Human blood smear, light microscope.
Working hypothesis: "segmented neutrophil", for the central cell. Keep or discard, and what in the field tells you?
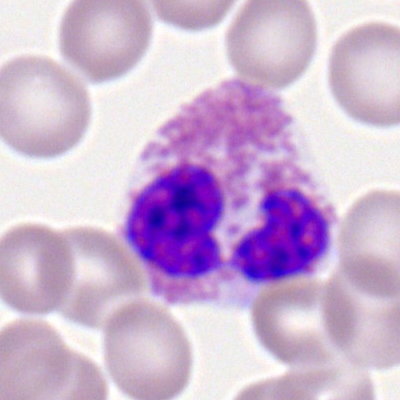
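First, the nucleus: it is divided into two separate lobes that sit side by side in the lower half of the cell. Next, the chromatin is dark purple and clumped into darker patches, with no nucleoli in either lobe. Then the cytoplasm, which is packed with coarse pinkish-red granules, and last the outline, which is ragged where the granules reach the edge.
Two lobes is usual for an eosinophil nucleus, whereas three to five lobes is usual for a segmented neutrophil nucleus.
The two lobes here therefore speak for eosinophil and against segmented neutrophil.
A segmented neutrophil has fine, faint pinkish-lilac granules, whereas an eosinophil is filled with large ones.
The coarse granules packing this cytoplasm likewise count for eosinophil and against segmented neutrophil. The name segmented neutrophil does not fit: this cell is an eosinophil.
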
